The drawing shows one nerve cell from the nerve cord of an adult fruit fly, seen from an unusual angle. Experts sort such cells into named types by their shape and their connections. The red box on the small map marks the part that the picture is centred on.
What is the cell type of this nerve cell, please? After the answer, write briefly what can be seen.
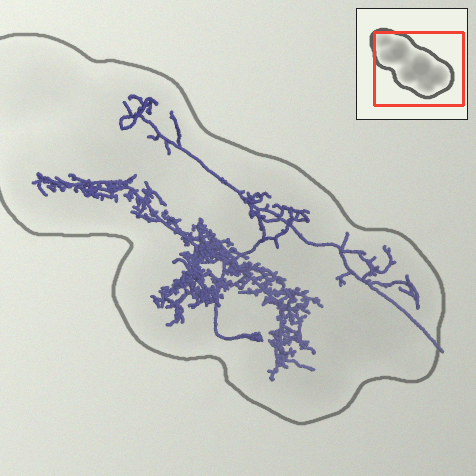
It is of cell type AN07B003. This is an ascending neuron. Dozens of branch ends can be seen. In this view it is wider than it is tall.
